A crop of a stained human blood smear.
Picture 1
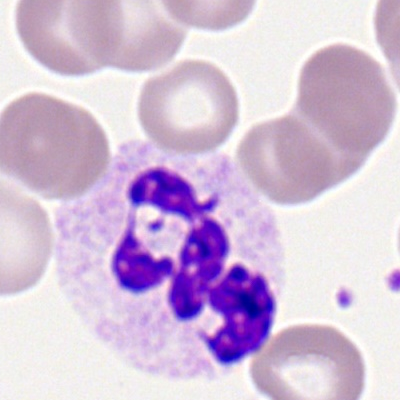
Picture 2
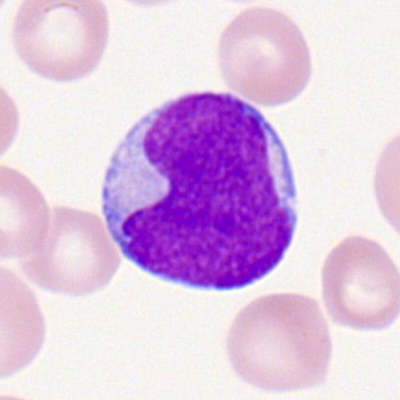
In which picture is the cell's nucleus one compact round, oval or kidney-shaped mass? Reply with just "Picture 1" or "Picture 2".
Picture 2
